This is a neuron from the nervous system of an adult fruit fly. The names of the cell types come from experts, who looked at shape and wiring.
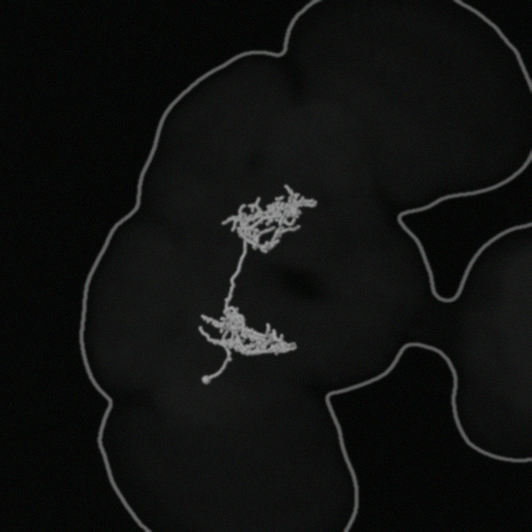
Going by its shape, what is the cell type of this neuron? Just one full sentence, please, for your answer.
The neuron has LAL116 as its cell type.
